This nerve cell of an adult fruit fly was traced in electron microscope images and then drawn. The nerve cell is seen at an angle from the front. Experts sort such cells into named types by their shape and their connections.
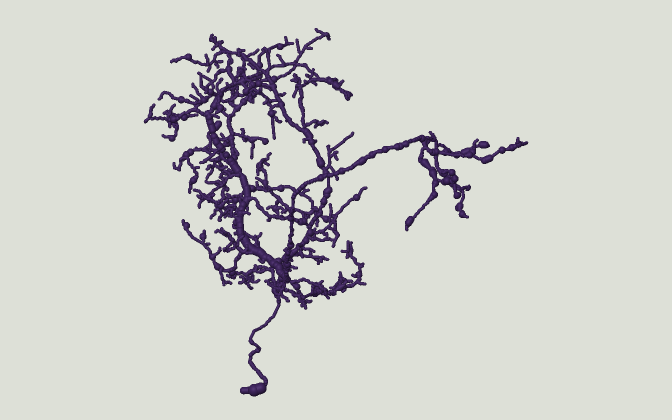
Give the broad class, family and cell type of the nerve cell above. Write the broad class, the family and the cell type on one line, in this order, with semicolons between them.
nerve-cord intrinsic neuron; hemilineage 06B; IN06B063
